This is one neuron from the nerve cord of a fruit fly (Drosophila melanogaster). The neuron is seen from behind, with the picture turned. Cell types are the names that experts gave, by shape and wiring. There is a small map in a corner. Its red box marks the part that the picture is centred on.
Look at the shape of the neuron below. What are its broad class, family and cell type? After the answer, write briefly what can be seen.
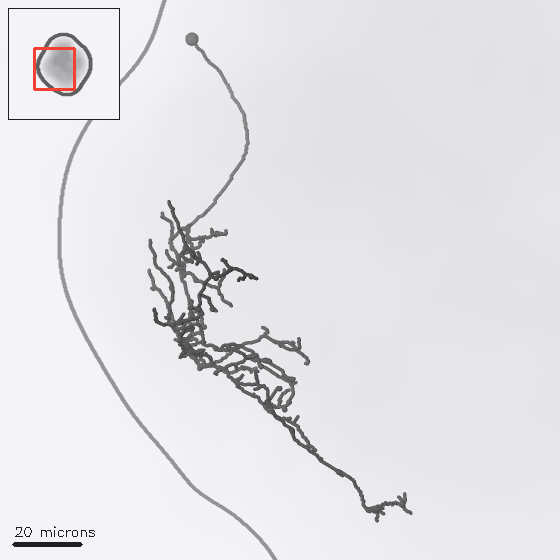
This is a nerve-cord intrinsic neuron. The family is hemilineage 03B. The cell type is IN03B089. From top to bottom in the picture it spans about 150 microns. Dozens of branch ends can be seen.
